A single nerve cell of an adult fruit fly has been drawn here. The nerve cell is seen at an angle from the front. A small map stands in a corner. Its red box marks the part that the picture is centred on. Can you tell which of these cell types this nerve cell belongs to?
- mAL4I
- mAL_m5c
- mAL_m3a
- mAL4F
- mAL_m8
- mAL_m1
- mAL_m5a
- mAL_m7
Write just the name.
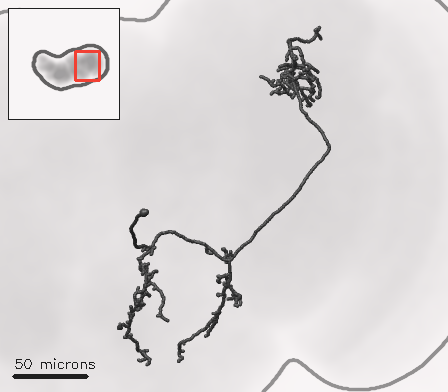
mAL_m3a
